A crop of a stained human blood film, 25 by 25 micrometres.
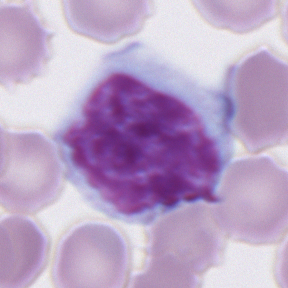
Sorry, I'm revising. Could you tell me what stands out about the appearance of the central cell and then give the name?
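Cytoplasm pale greyish-blue. Cell outline irregular, not circular. Nucleus with irregular outline and uneven lower edge; no distinct nucleoli visible. Cell: typical lymphocyte.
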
